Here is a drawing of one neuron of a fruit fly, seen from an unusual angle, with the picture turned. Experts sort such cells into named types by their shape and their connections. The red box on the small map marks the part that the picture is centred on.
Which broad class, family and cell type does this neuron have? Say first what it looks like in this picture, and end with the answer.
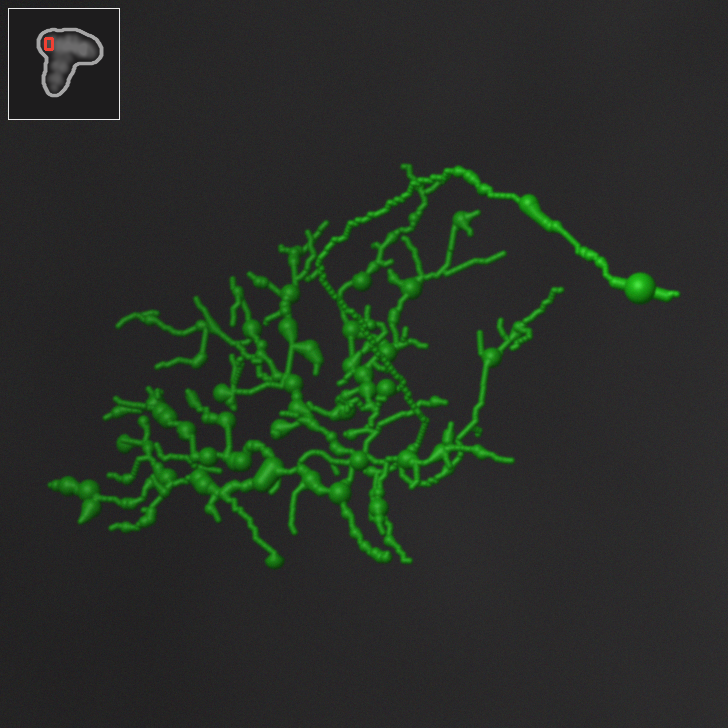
The cell body is on the right of the picture. Dozens of branch ends can be seen. This is an optic-lobe intrinsic neuron. Its family is Cm. The cell type is Cm9.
